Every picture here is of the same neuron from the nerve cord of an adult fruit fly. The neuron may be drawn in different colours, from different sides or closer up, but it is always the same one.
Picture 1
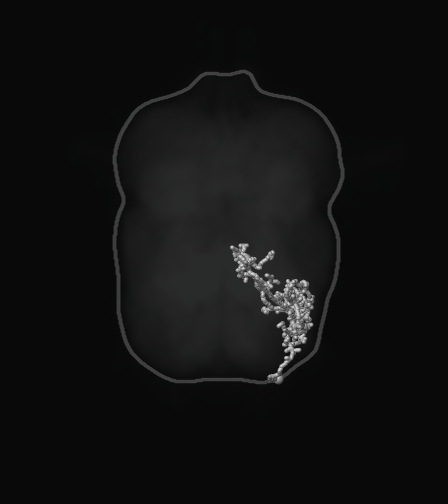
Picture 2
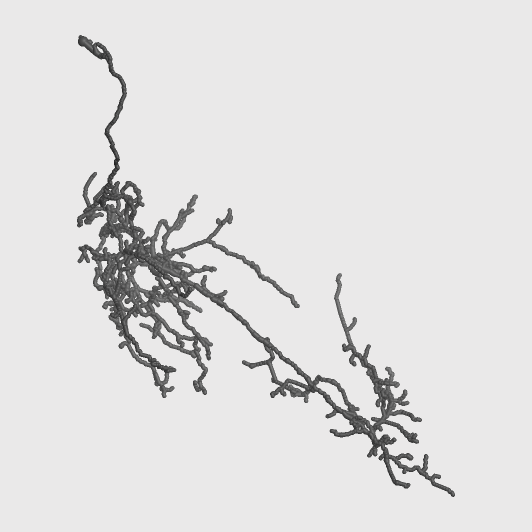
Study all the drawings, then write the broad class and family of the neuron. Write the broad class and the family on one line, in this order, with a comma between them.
nerve-cord intrinsic neuron, hemilineage 13A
